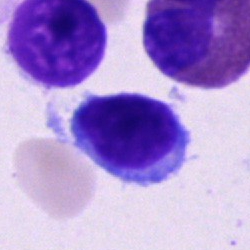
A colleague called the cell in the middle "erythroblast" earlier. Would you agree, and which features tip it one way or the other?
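Not an erythroblast; this is a lymphocyte. The cytoplasm settles it: a scant blue rim, widest along the lower and right edges.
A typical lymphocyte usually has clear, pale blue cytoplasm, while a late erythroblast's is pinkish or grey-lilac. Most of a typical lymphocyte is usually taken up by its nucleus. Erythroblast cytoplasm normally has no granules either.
No granules show here. The oval outline is wider side to side, its lower right margin irregular with small blue blebs.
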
